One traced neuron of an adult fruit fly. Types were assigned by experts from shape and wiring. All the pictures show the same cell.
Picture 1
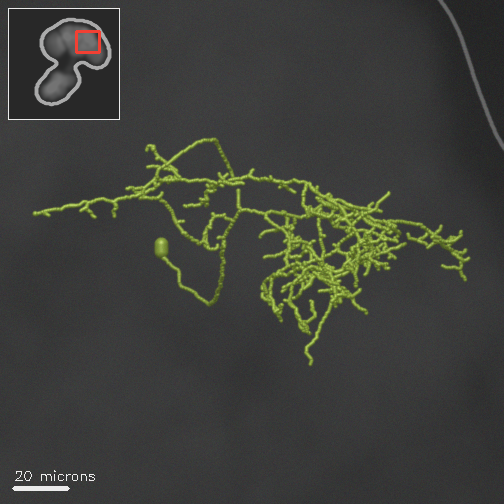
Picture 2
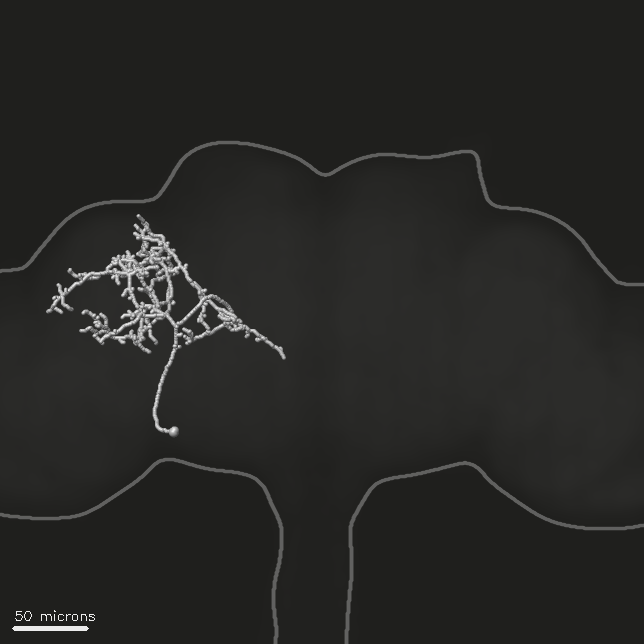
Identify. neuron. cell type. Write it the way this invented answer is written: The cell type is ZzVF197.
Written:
The cell type is AVLP526.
